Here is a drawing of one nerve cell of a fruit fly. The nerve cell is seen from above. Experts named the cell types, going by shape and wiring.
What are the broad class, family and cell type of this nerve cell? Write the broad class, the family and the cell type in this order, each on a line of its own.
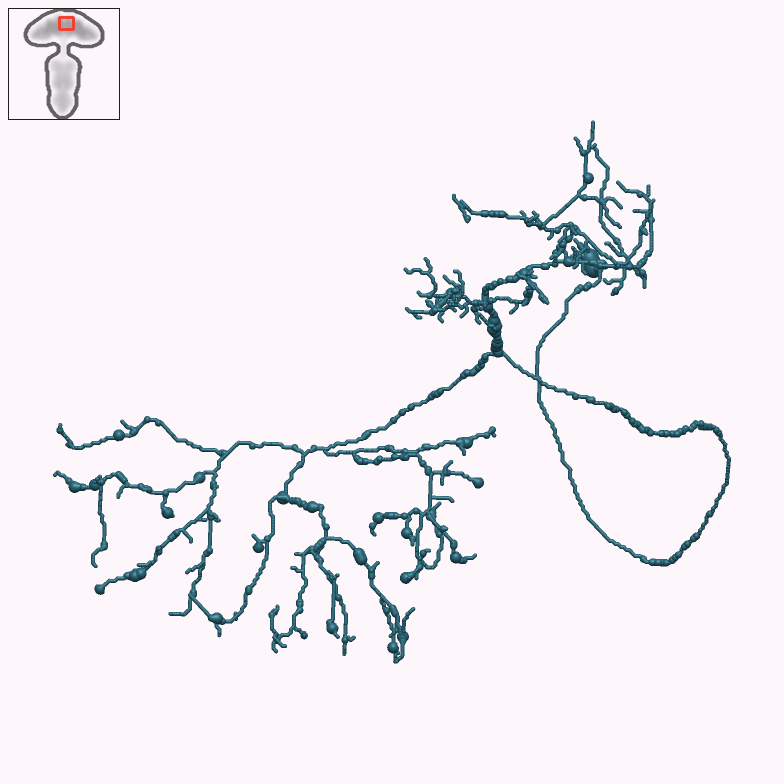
central-brain intrinsic neuron
hemilineage LALv1_dorsal
FB4A_a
